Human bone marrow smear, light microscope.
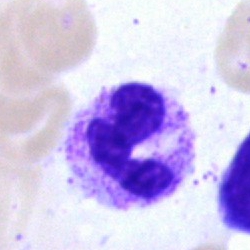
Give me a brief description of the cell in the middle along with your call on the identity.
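The cell has a round outline whose edge looks slightly ragged and granular. Its nucleus forms a curved band bent into an S-like shape, with dense chromatin staining dark purple. Fine purple granules lie scattered throughout the cytoplasm. This is a segmented neutrophil.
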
